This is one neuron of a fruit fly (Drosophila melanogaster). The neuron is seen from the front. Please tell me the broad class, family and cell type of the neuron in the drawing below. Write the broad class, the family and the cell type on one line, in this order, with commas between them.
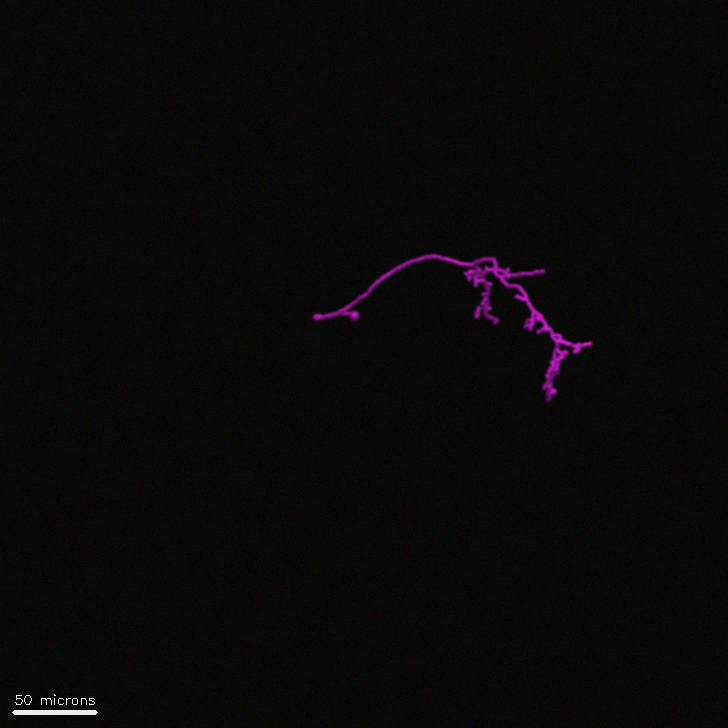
central-brain intrinsic neuron, hemilineage DM6_posterior, CB2902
